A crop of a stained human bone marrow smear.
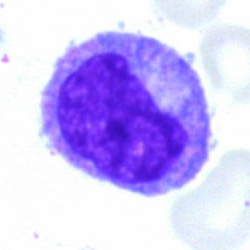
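Promyelocyte at the centre of the stained marrow smear: round to slightly oval in outline. The nucleus is kidney-shaped, indented on the upper right, and sits toward the left, so there's more cytoplasm on the right. Fine pinkish-purple granules are scattered through that cytoplasm.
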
